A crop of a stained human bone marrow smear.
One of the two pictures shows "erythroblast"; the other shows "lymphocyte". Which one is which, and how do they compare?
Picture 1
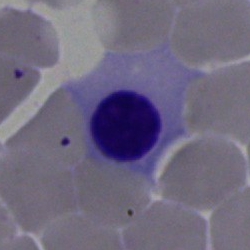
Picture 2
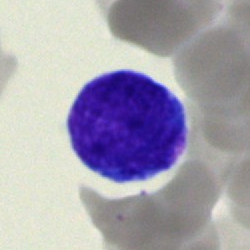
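Picture 1 is the erythroblast; picture 2 is the lymphocyte. Look first at the erythroblast: dense, very dark purple chromatin runs right through its nucleus, no nucleoli show, and its cytoplasm has no granules. That picture is slightly soft, so fine detail inside the nucleus is blurred. Now the lymphocyte: it is round, its nucleus fills almost the whole cell, its dense chromatin has darker clumped patches, and its cytoplasm is at most a barely visible rim.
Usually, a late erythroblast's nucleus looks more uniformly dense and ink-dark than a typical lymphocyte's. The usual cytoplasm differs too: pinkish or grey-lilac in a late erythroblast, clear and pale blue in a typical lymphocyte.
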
